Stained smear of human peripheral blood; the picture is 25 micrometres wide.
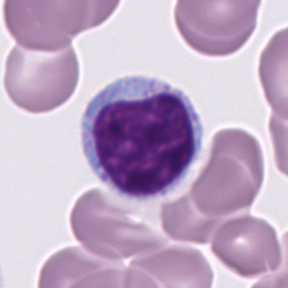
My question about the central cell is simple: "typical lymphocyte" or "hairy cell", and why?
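This is a typical lymphocyte, not a hairy cell. The deciding feature is the cytoplasm: only a narrow pale blue rim around the nucleus.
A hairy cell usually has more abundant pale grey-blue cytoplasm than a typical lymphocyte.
The cell is about 11 micrometres across and the nucleus about 9 micrometres, filling about 70% of the cell's area. The outline is smooth, without surface projections, and the nucleus, with dark purple, coarsely clumped chromatin, has a shallow indentation at its upper edge.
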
